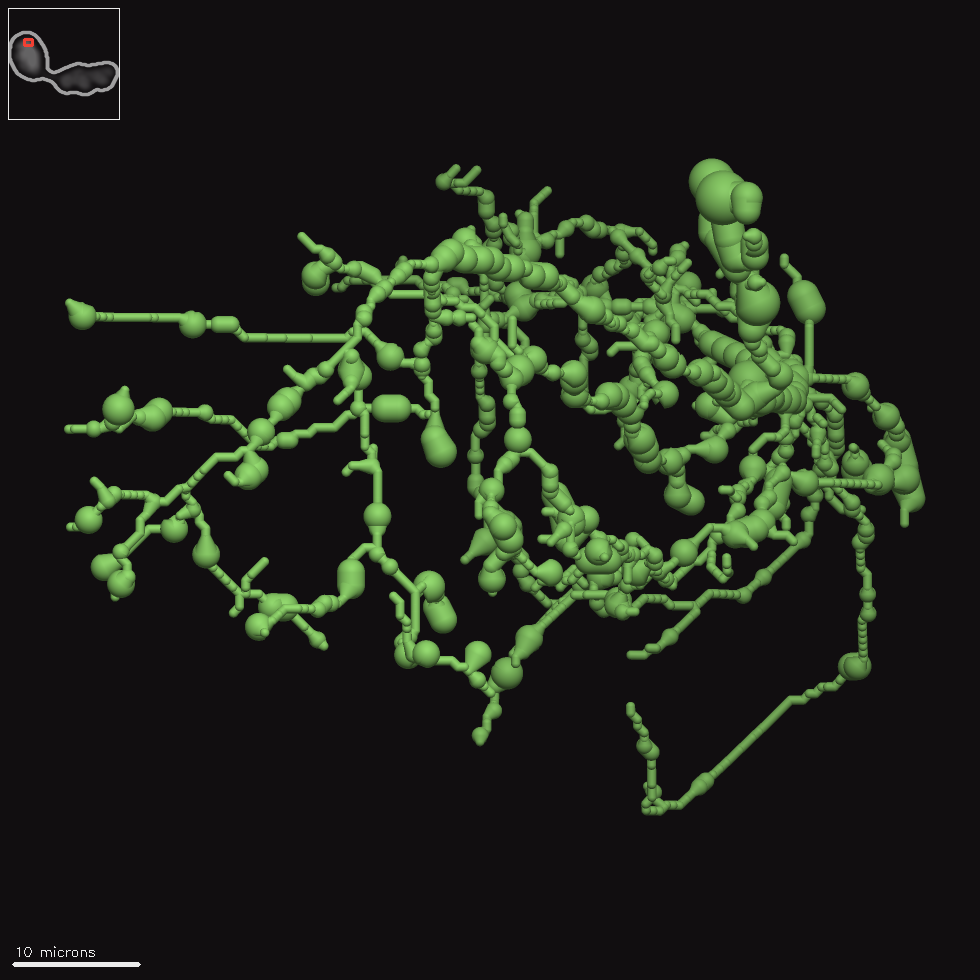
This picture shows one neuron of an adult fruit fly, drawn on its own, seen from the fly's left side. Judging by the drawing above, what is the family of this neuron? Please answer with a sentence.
The family is hemilineage SMPpd2.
